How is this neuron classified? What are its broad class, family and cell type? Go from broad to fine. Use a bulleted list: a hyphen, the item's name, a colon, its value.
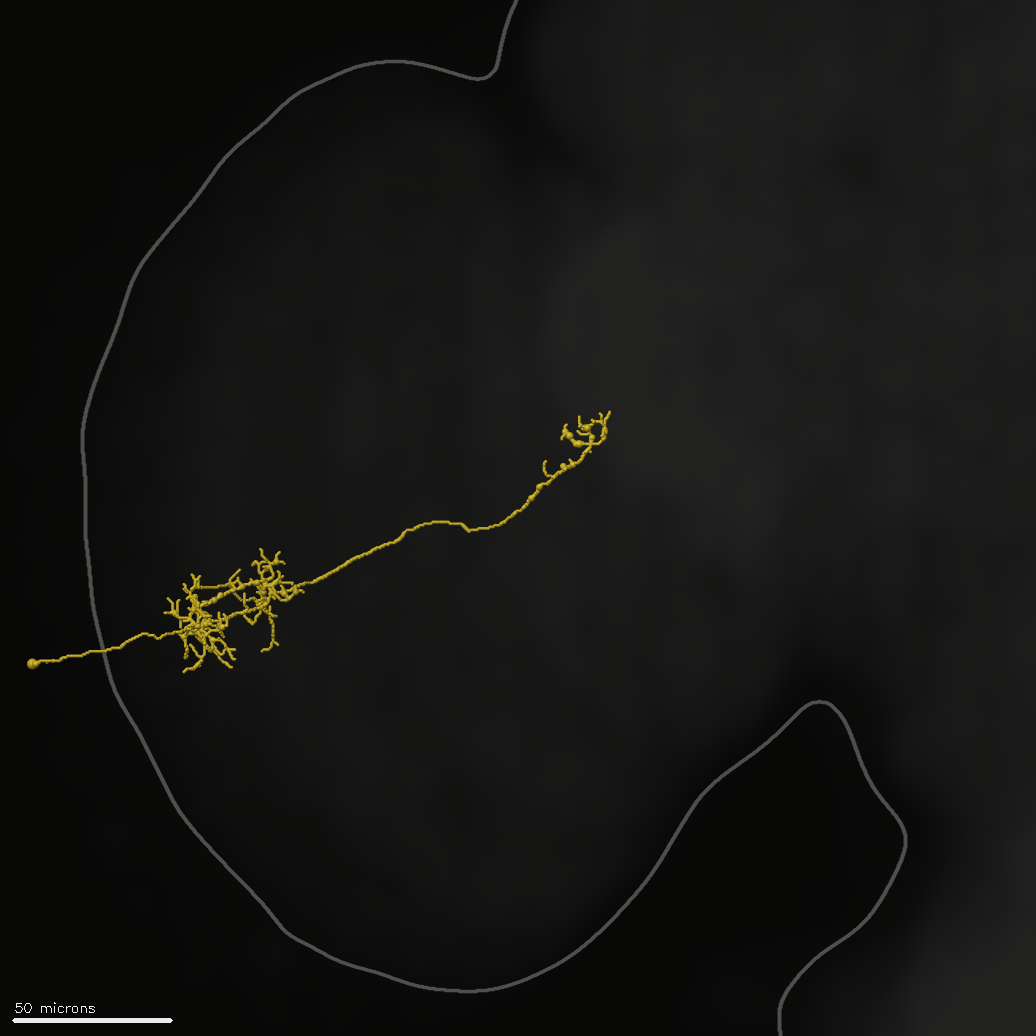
- broad class: optic-lobe intrinsic neuron
- family: TmY
- cell type: TmY10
